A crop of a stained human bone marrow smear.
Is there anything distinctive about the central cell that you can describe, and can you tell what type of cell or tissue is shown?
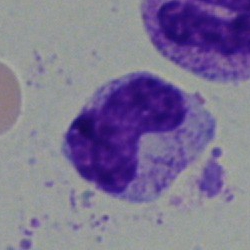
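A bean-shaped nucleus, deeply notched on its right side, fills most of the cell and sits towards the left. Around it the cytoplasm is pale greyish-lilac. The outline is roughly rounded, with no long surface projections. This is a band neutrophil.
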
